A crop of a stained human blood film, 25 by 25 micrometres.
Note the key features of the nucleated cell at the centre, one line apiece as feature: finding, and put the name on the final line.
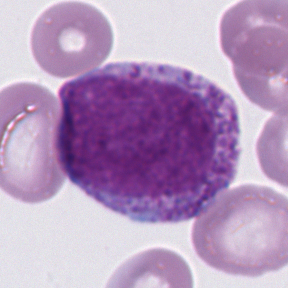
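Size: about 17 by 14 micrometres
Nucleus: off-centre, reaching almost to the cell edge on the left
Chromatin: finely granular, evenly spread, without coarse clumps
Cytoplasm: rim widest along the right and lower sides
Granules: many, dark purple, within the cytoplasm
Name: promyelocyte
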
